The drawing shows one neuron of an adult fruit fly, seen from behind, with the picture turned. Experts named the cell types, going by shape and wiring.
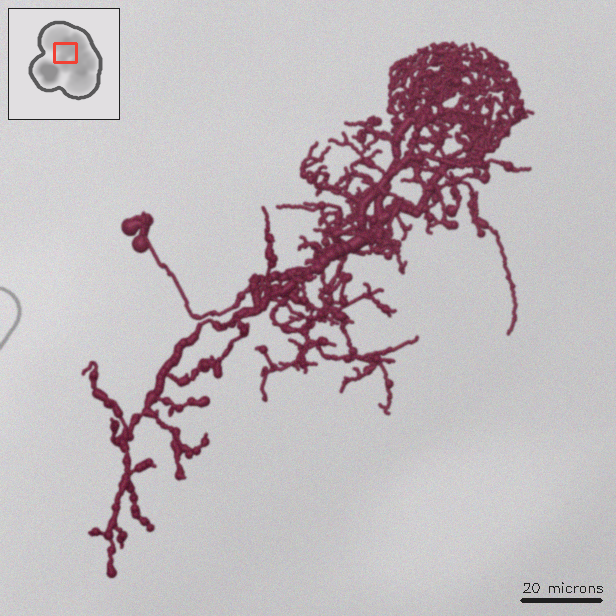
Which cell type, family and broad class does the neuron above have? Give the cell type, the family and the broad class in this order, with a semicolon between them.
ALON3; ALON; central-brain intrinsic neuron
